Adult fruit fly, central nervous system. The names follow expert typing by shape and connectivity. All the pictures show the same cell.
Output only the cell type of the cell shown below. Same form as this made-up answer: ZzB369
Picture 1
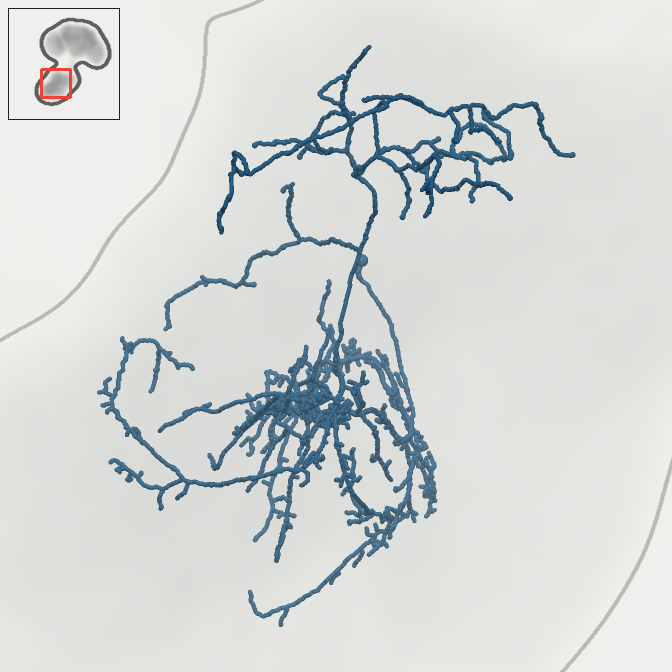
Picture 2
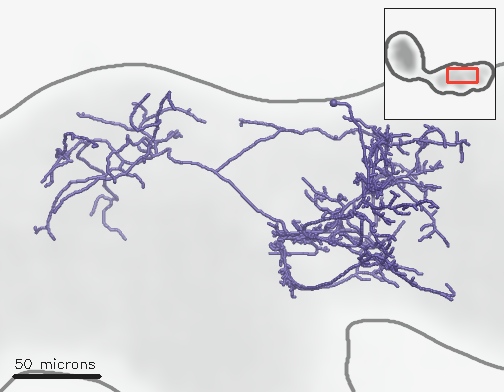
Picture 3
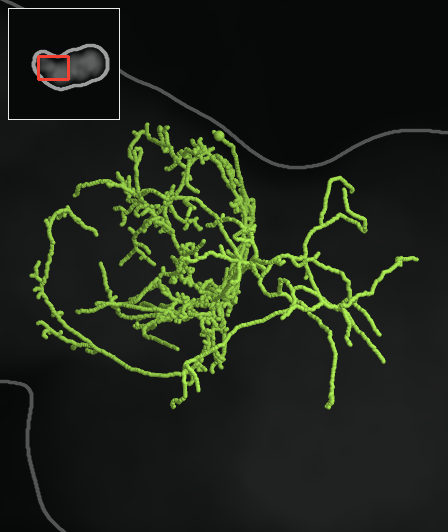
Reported: IN18B035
